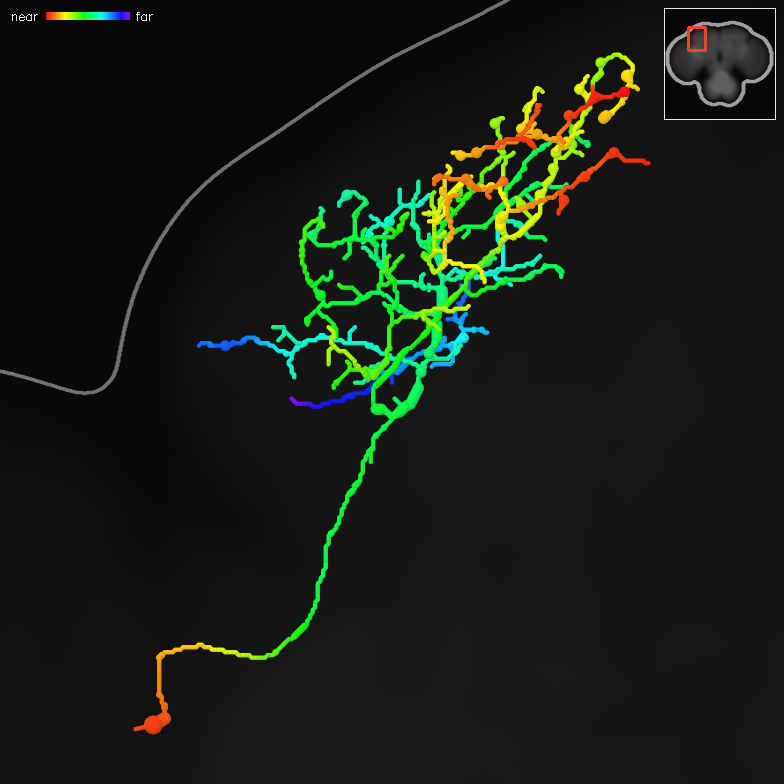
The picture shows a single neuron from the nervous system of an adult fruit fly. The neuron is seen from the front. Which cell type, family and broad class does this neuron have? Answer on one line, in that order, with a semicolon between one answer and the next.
CB1821; hemilineage SLPav3; central-brain intrinsic neuron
